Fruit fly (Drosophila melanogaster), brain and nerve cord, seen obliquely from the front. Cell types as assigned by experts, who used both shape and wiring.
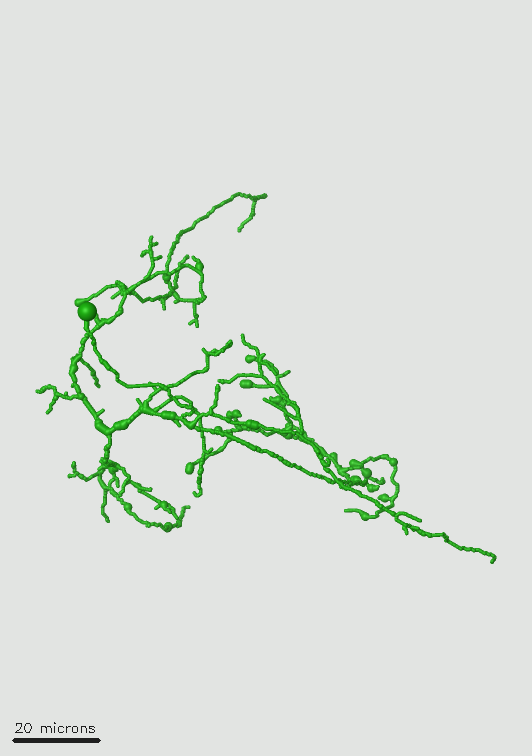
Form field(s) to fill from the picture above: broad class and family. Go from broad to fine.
nerve-cord intrinsic neuron; hemilineage 09A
